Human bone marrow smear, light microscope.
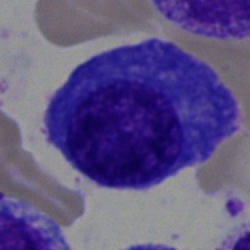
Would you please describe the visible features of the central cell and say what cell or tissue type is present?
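A broad rim of deep blue cytoplasm lies around the nucleus, widest on the upper right side. Above and to the right of the nucleus, the cytoplasm shows a paler, mottled area. No distinct granules are seen. The cell is a plasma cell.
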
